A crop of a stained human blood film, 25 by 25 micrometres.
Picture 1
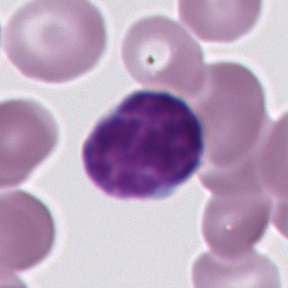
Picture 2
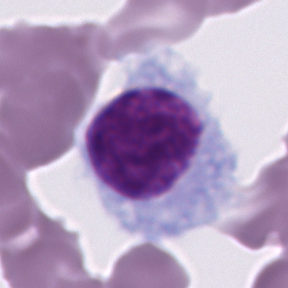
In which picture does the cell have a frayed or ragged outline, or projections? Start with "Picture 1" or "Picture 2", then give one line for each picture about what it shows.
Picture 2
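What picture 1 shows: The cell outline is smooth and roughly round.
What picture 2 shows: The cell's outer edge is ragged and irregular rather than smooth.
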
